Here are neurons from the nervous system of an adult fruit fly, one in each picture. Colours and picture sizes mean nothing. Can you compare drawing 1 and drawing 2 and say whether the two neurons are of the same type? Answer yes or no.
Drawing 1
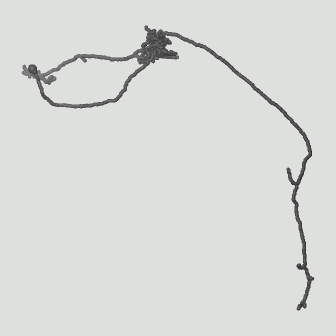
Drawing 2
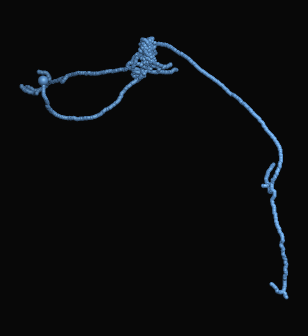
yes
